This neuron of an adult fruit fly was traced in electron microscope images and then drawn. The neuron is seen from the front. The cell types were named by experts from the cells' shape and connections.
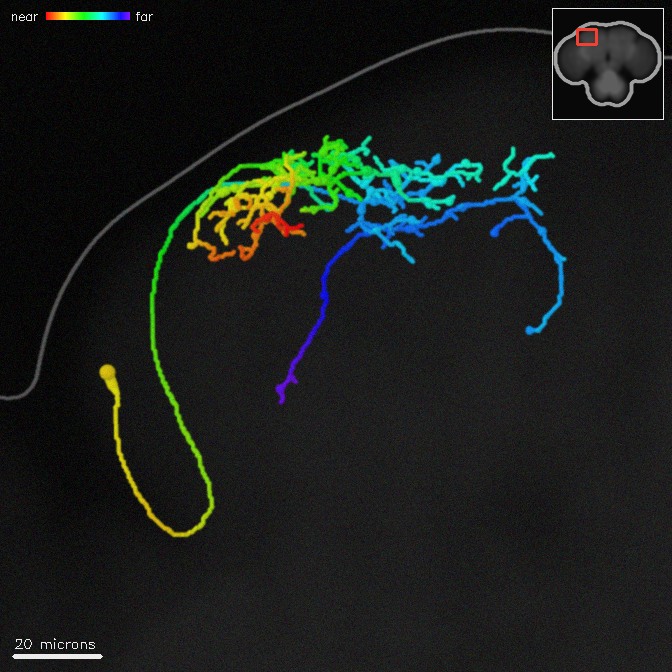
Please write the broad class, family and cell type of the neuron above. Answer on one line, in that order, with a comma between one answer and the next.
central-brain intrinsic neuron, hemilineage SLPav2, SLP088_a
